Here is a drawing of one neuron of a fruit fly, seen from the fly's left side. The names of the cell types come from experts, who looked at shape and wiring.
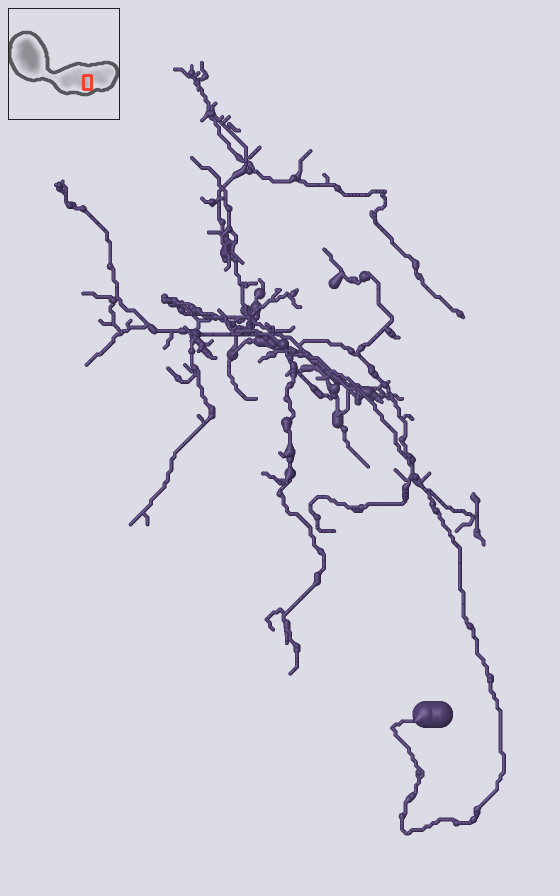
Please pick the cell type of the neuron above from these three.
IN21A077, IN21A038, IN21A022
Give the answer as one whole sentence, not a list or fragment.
This neuron is an instance of the cell type IN21A077.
